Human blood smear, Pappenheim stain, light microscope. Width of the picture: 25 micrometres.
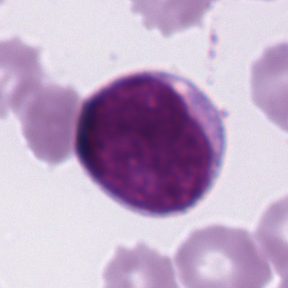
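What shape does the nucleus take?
Round to oval, no notch or lobes, set off-centre to the left, so most cytoplasm lies on the right.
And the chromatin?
Finely granular, evenly spread, not in coarse clumps.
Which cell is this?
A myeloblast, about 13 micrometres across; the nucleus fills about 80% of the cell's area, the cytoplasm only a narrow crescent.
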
